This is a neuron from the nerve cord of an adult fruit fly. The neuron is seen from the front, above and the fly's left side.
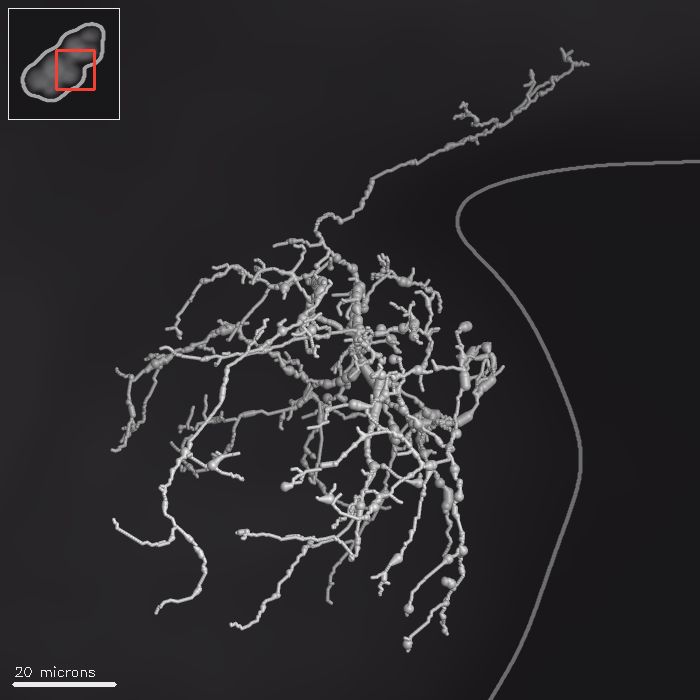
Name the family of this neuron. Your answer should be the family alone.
hemilineage 03A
